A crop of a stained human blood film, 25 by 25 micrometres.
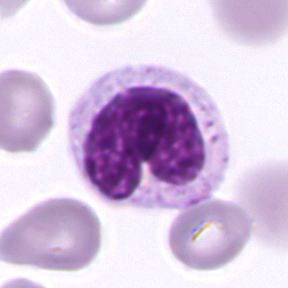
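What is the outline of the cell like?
Round and smooth.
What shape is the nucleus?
Kidney-shaped, with its notch opening toward the bottom.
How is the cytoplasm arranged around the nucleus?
Its rim is wider on the right than on the left, and it holds fine, scattered purplish dots.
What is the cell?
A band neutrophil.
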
